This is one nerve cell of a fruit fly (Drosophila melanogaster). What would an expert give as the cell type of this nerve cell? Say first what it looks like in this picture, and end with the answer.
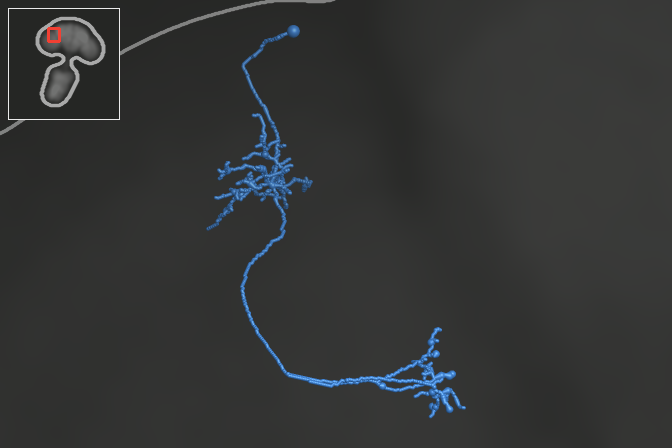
It is in the brain and does not reach the nerve cord. Its cell body lies at the top of the picture. The picture shows dozens of branch ends. This is an optic-lobe intrinsic neuron. It is of cell type Tm35.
